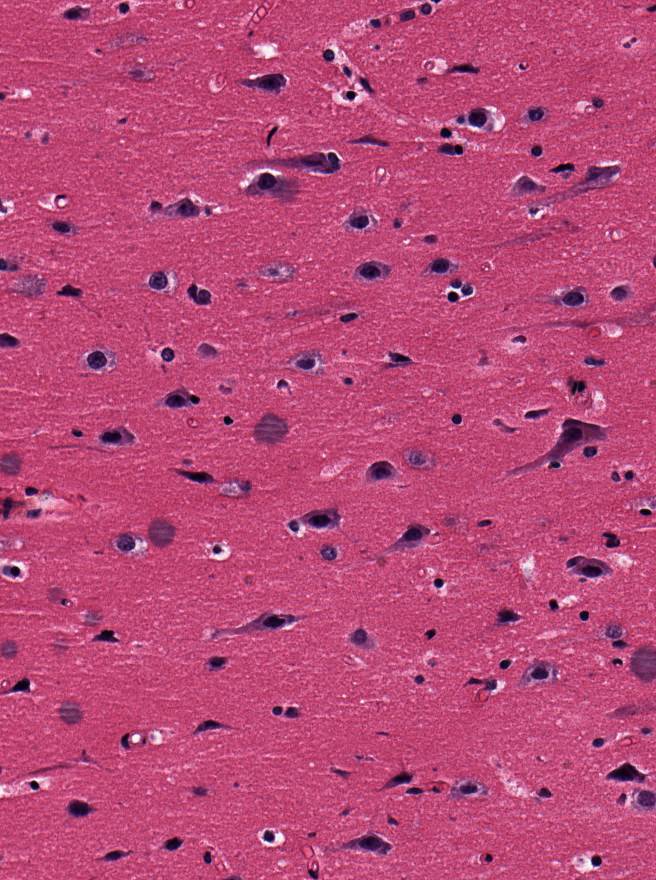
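Cerebral cortex. Larger cells: neurons, angular, often triangular, tapering into one or more processes. Many: round pale nucleus, single prominent dark nucleolus. Between them, numerous small round dark nuclei with little or no visible cytoplasm. Clear narrow halos ring many cell bodies and small nuclei.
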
